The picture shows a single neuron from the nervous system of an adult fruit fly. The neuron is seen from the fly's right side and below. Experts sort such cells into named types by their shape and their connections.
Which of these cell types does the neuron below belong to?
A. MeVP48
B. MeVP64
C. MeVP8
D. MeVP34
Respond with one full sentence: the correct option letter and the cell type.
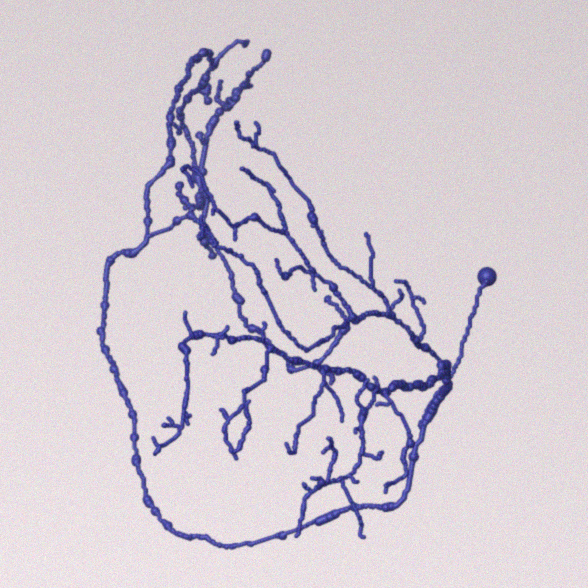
The neuron belongs to the cell type MeVP34, given as option D.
